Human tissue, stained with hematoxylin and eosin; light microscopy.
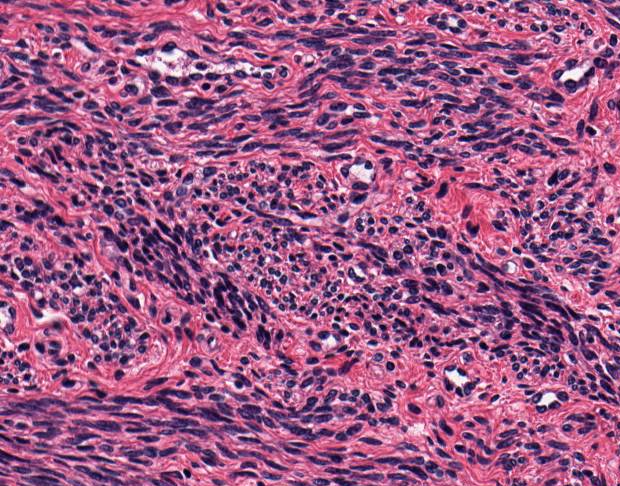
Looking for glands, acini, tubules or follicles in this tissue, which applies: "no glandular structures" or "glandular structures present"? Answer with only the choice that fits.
No glandular structures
